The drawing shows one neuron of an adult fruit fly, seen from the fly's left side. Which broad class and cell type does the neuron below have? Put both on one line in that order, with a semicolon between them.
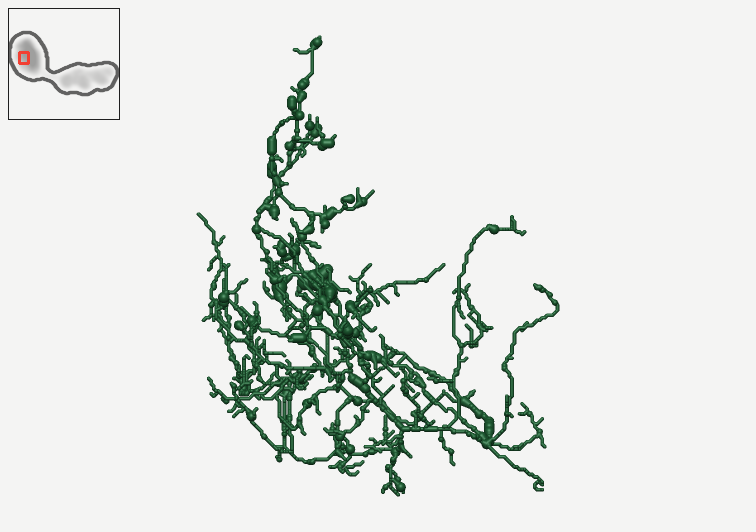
central-brain intrinsic neuron; AVLP381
